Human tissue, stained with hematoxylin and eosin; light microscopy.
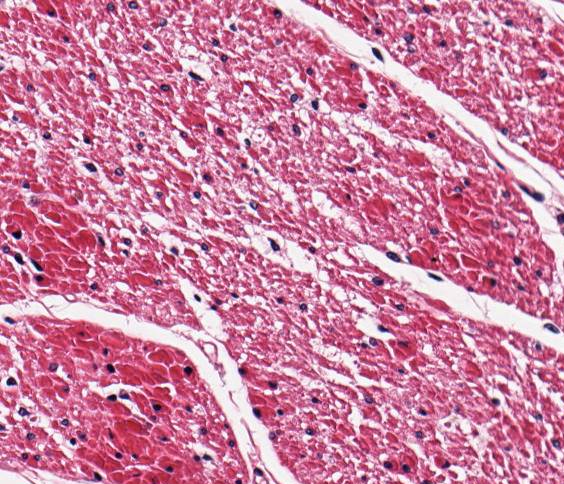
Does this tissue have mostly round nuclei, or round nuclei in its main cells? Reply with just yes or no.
Yes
